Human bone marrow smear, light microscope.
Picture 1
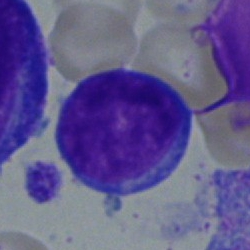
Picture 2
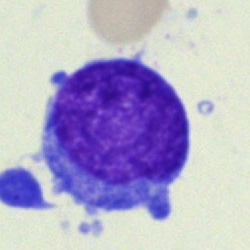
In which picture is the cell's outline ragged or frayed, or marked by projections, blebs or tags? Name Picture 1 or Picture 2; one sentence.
Picture 2 contains the cell with the rough edge.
